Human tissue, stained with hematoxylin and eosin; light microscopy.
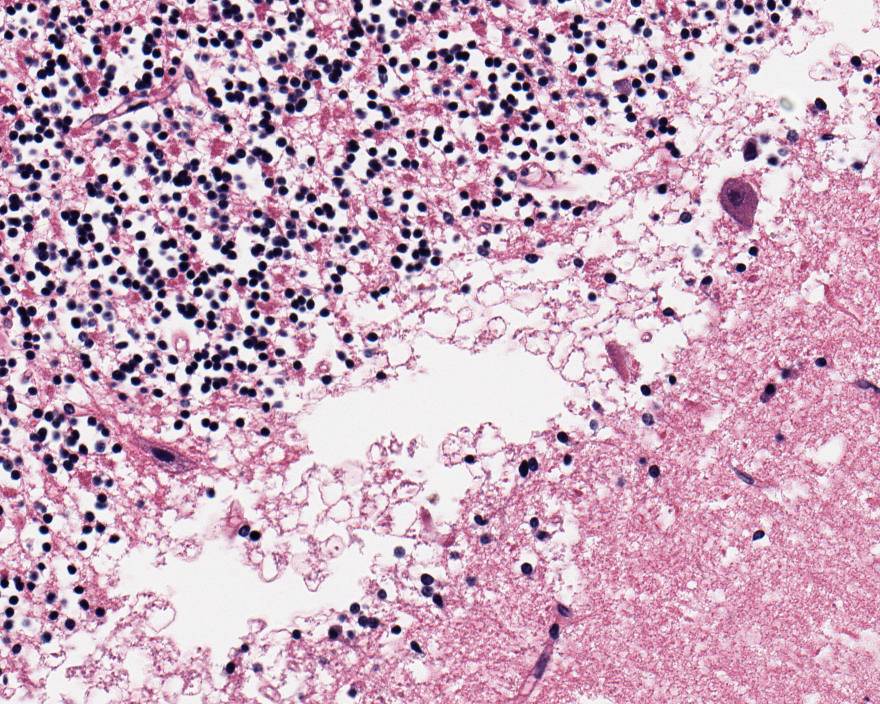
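Cerebellum, human, stained with haematoxylin and eosin: in the upper left, look at the densely packed small nuclei, round and deeply dark-staining, with little visible cytoplasm. The lower right, by contrast, is pale pink tissue with few nuclei. Between the two zones, irregular empty clefts run across the middle of the field. No epithelium or glands appear anywhere.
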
